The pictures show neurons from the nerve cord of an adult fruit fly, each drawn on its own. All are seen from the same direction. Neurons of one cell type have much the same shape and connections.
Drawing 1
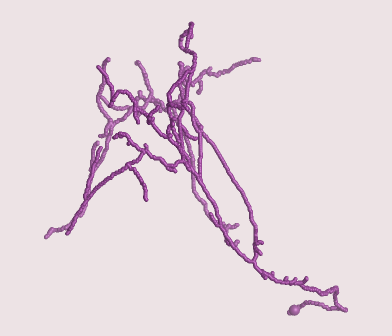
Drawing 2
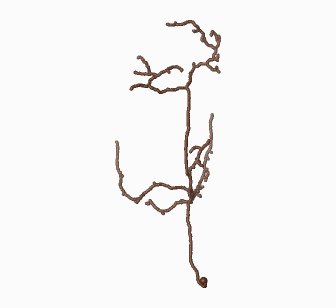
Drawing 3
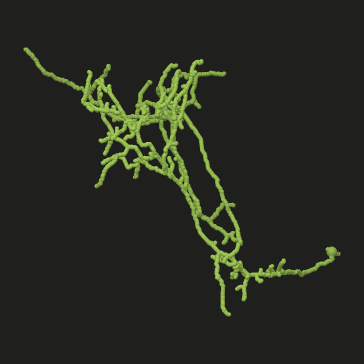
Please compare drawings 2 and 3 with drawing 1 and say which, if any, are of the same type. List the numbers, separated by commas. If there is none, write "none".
3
